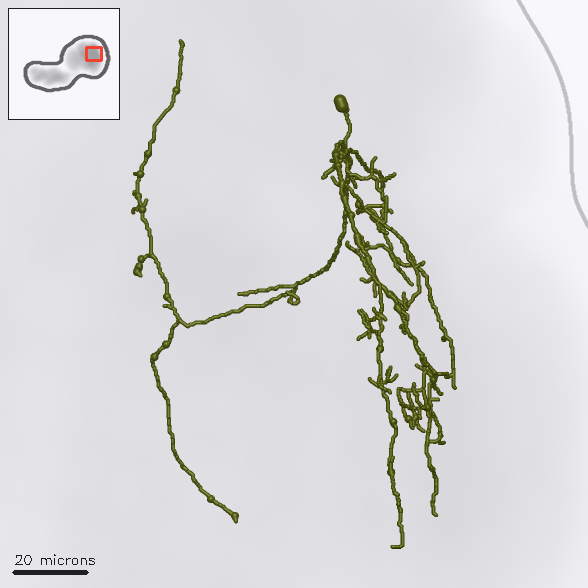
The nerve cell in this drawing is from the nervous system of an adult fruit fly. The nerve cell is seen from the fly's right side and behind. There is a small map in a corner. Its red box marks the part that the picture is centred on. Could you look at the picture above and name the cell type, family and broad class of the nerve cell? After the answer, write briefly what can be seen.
It is of cell type MeVP14. The family is MeVP. This is a visual projection neuron. Its cell body lies at the top of the picture. From top to bottom in the picture it spans about 140 microns. Dozens of branch ends can be seen.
